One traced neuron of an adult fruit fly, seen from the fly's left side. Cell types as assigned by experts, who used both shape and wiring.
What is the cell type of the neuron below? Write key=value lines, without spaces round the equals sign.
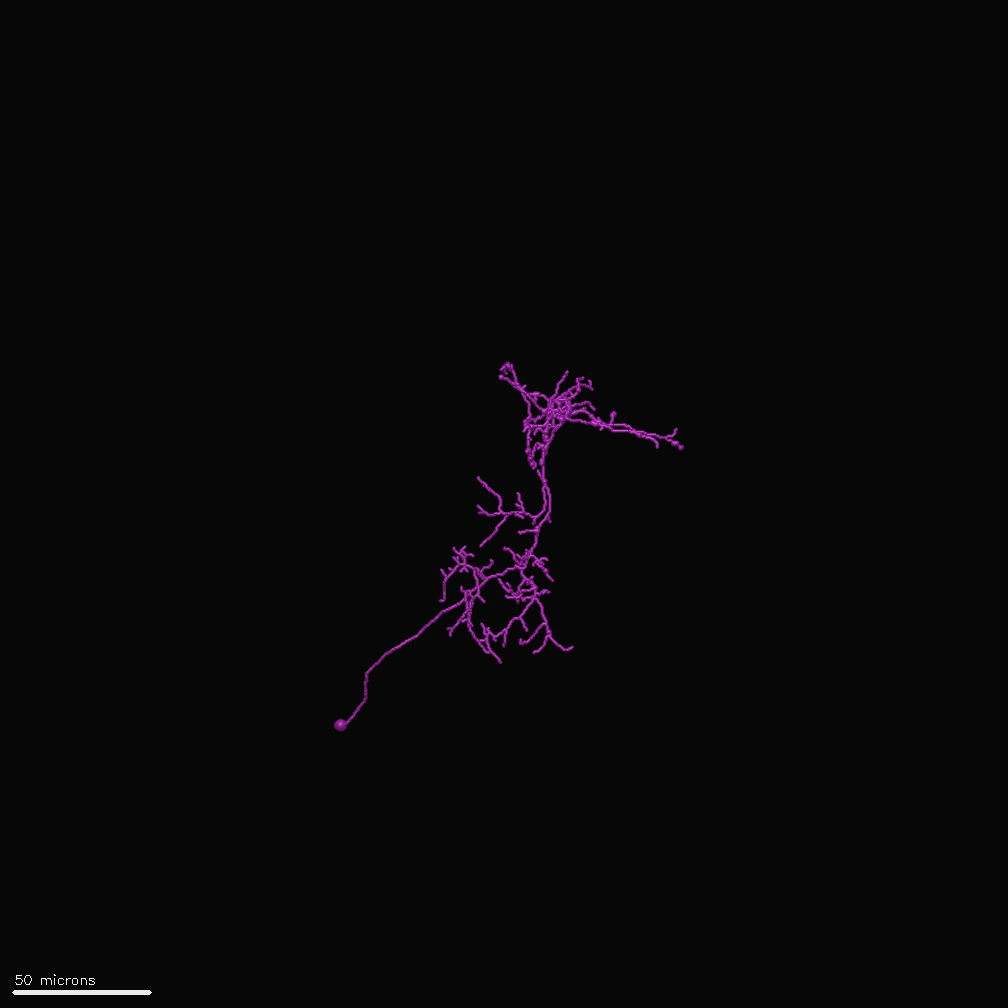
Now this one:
cell_type=VES101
